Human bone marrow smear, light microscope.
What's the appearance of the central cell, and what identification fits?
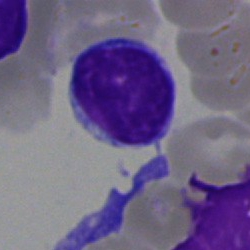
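The outline is smooth and round to slightly oval. The chromatin is dense and dark purple, with faint paler streaks. A thin crescent of pale blue cytoplasm shows mainly along the lower left edge of the cell. This is a lymphocyte.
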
